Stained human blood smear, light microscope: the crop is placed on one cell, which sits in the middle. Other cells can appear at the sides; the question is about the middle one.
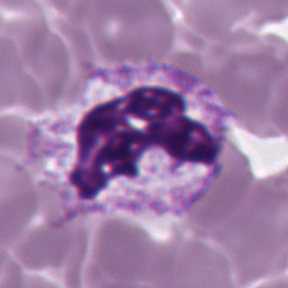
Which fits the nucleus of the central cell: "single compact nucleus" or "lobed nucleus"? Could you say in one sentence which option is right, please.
The nucleus of the cell is made of distinct lobes, not one mass.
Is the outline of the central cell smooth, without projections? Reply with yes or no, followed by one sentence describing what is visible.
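No. The cell outline is roughly round with a slightly ragged, granular edge.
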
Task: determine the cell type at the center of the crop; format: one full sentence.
The central cell in this smear crop is a segmented neutrophil.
